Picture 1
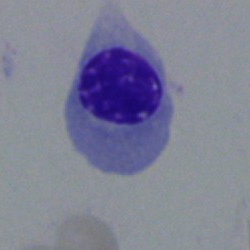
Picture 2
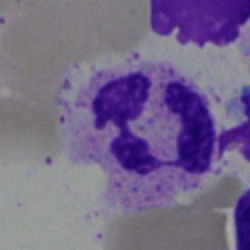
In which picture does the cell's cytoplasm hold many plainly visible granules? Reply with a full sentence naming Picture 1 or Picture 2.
The cell in picture 2 has many visible granules in its cytoplasm.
